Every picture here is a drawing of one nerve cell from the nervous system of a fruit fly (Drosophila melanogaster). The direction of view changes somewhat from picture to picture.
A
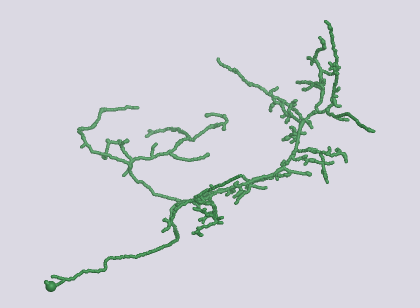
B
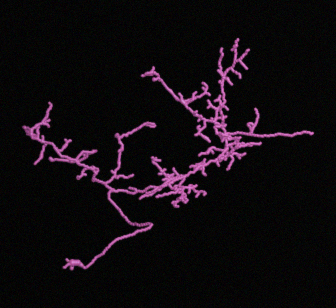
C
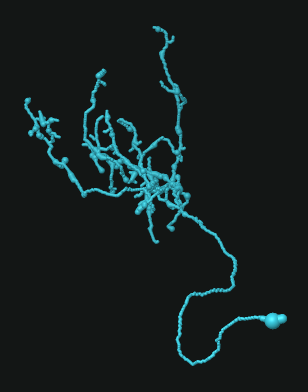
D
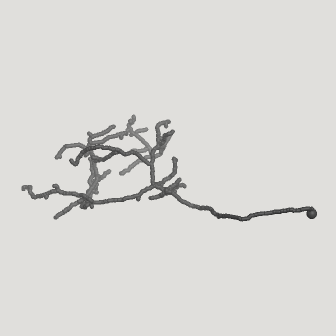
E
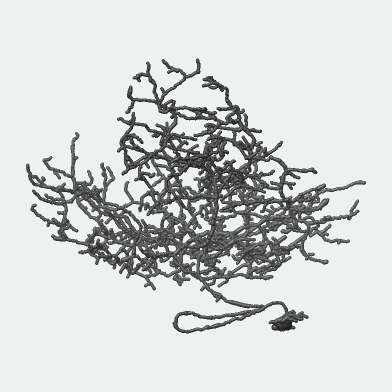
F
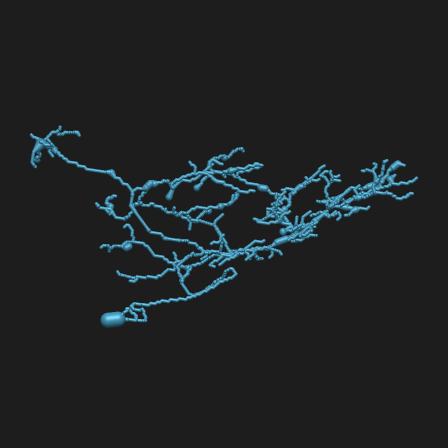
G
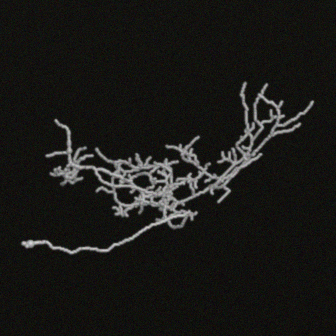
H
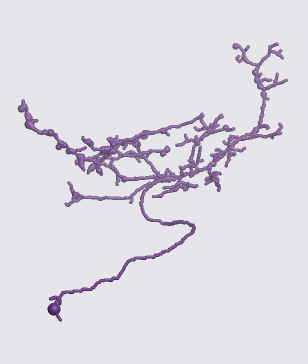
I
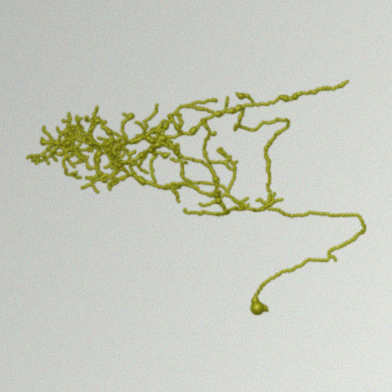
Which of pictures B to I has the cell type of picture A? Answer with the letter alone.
B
